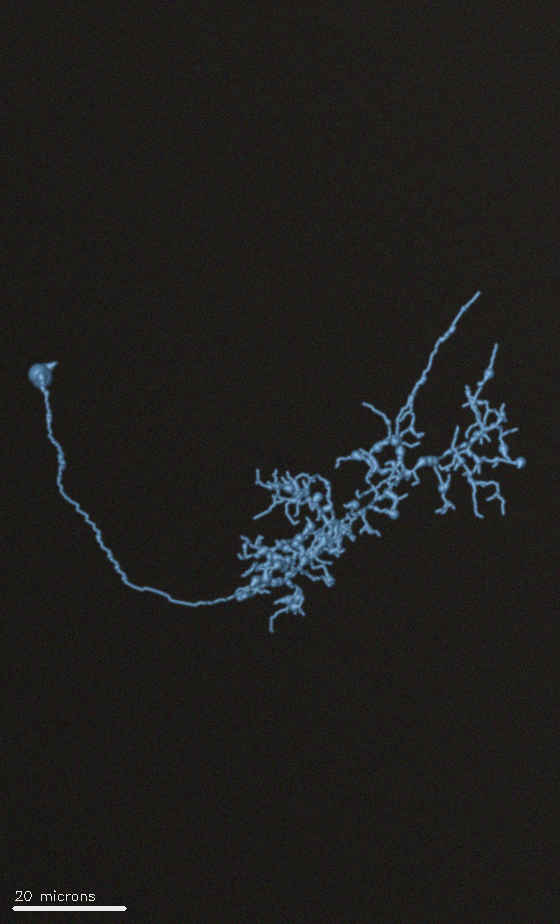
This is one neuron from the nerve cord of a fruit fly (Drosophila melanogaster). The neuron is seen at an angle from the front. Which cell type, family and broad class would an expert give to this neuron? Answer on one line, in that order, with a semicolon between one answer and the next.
IN09A060; hemilineage 09A; nerve-cord intrinsic neuron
